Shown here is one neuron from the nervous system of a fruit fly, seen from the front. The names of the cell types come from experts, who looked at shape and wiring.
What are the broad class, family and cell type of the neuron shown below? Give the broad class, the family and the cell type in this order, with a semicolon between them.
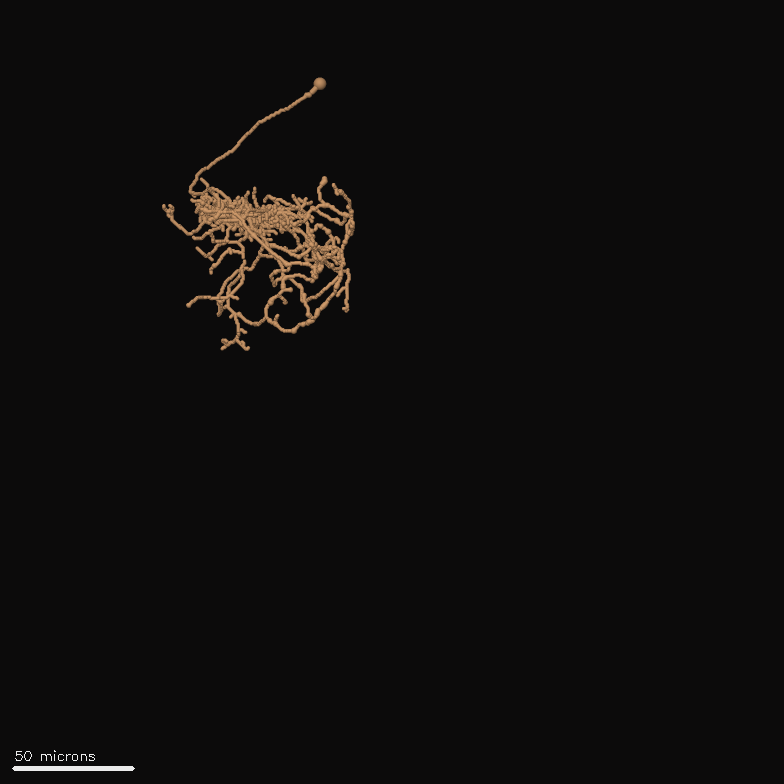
central-brain intrinsic neuron; hemilineage VLPp&l1_anterior; PVLP099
